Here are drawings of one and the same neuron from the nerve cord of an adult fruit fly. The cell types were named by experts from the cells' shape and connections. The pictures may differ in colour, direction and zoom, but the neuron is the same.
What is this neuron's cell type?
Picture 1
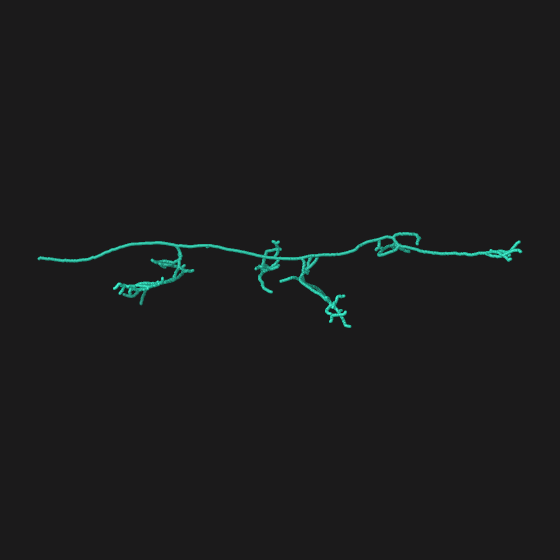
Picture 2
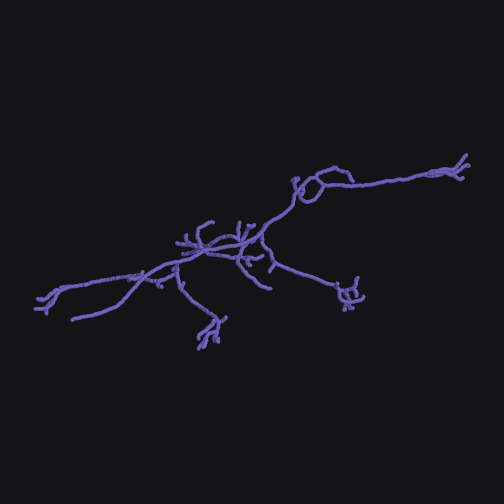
DNp07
